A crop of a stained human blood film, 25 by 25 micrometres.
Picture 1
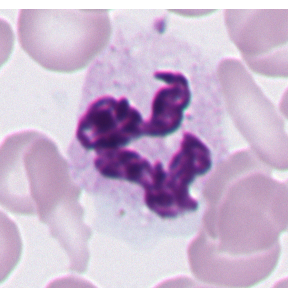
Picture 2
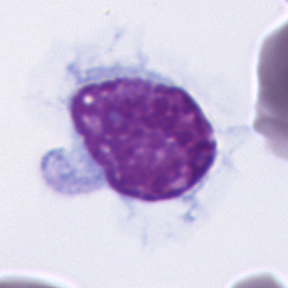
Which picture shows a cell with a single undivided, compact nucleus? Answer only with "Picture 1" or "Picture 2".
Picture 2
